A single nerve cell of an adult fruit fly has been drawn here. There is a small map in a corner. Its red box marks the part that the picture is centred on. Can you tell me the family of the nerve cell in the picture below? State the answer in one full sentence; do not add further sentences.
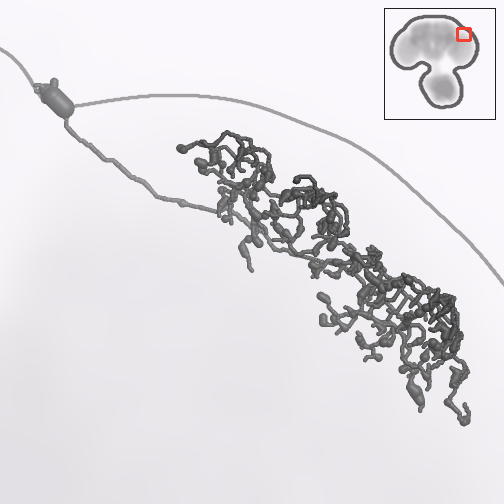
The nerve cell is assigned to family Dm.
